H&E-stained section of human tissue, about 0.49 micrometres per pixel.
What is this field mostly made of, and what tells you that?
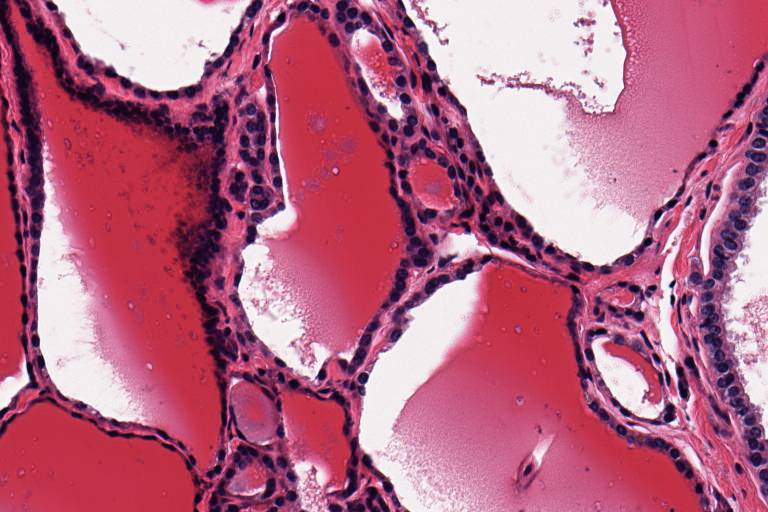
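First: thyroid follicle, large follicles parted only by thin strands of tissue. Second: one lining layer of flattened to low cuboidal cells, their small round dark nuclei in a single row.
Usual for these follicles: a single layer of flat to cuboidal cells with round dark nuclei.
Third: large white spaces, widest top right, show colloid pulled away or lost in processing.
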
